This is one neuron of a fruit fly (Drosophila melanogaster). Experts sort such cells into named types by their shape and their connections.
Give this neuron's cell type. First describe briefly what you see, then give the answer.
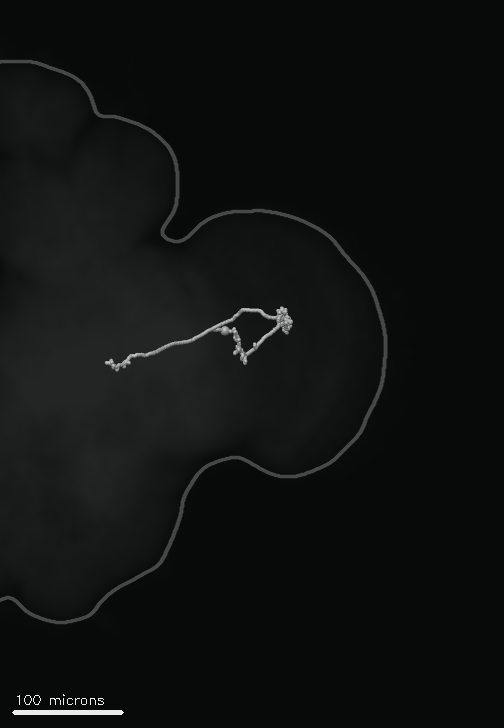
The cell body can be seen in the middle of the picture. By the scale bar it is about 170 microns wide in this view. This is a visual projection neuron. Its cell type is LLPC2.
